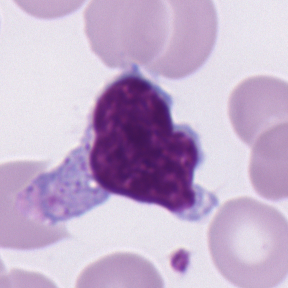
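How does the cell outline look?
Irregular, with the cytoplasm drawn out into a broad extension toward the lower left.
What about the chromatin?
Dark purple and dense, with a mottled, lumpy texture.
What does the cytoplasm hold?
Fine, scattered pinkish-purple granules and a few small clear spots.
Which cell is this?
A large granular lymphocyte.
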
